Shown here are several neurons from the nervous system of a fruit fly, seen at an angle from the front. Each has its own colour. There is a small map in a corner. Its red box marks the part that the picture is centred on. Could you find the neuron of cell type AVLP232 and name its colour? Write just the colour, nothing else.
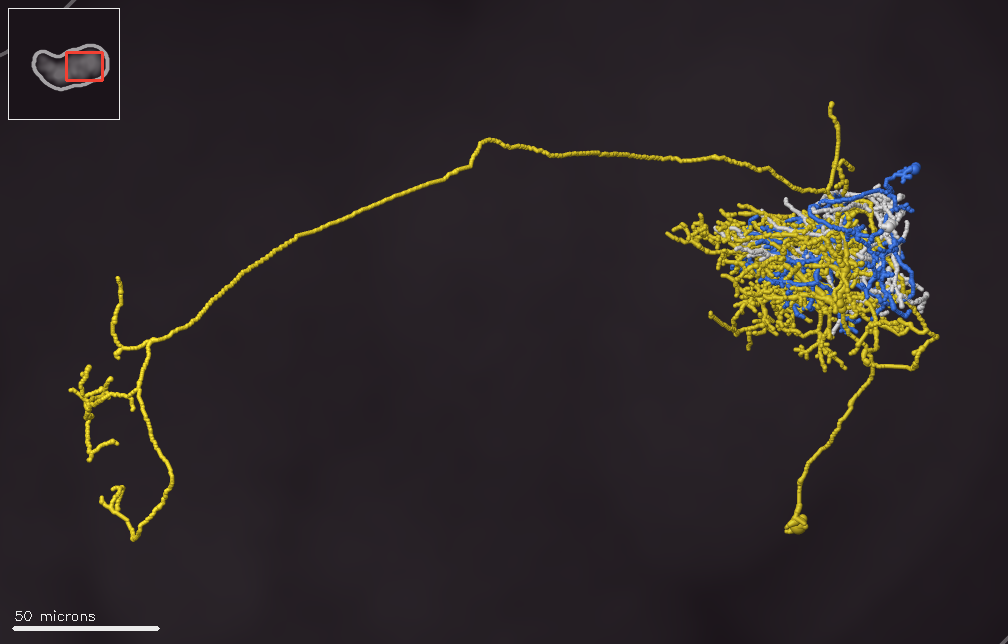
white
